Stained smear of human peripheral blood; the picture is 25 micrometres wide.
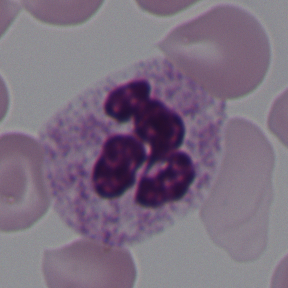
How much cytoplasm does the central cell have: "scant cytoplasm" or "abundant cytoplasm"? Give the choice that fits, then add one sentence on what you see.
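Abundant cytoplasm. The cytoplasm is abundant and pale.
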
